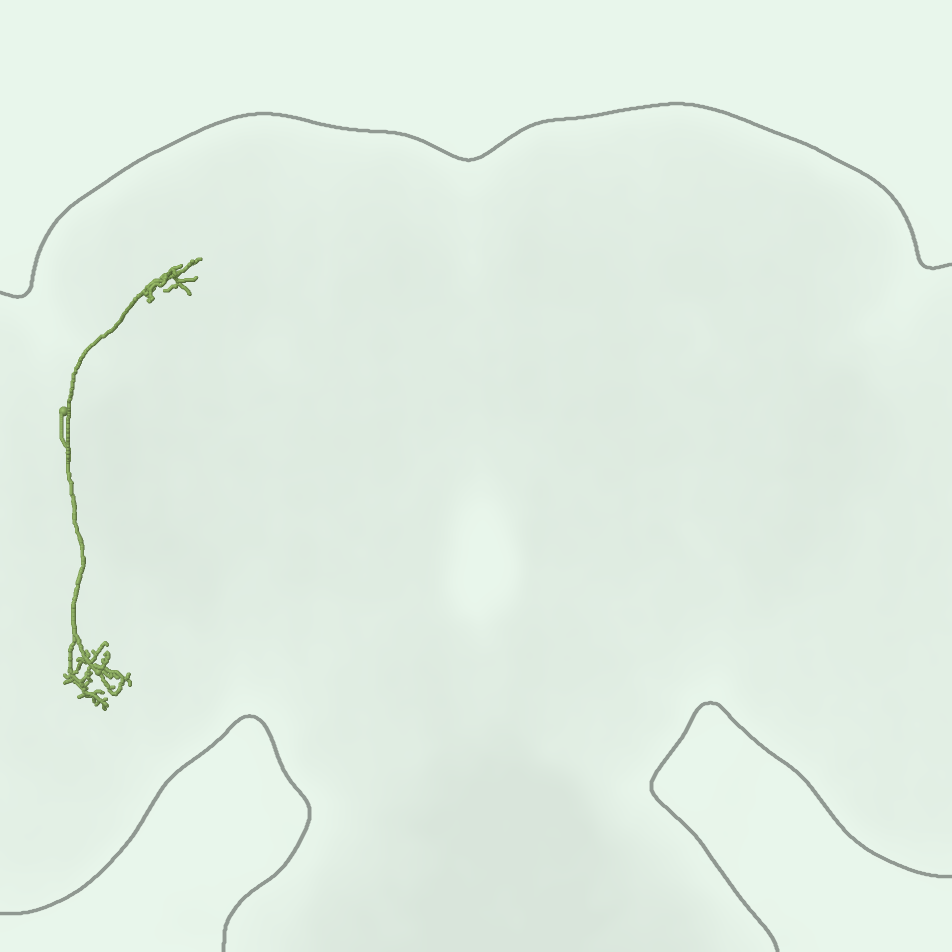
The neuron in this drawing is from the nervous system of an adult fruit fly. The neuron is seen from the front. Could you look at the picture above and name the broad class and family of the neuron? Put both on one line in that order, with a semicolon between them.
visual projection neuron; hemilineage VPNd2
